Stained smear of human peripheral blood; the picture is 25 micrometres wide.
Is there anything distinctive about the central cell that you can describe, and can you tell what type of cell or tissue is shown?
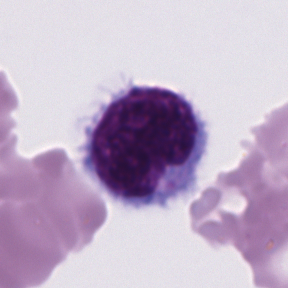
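Look first at the edge of the central cell: the outline is roughly round but ragged and fringed, and fine hair-like projections extend from its surface. Now find the nucleus, which has a notch cut into its lower right side. Its chromatin is dark purple and coarsely clumped. This is a hairy cell.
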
